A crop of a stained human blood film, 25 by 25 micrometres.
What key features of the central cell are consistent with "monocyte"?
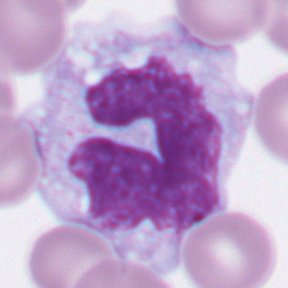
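Taking the chromatin to begin with, it stains deep purple and has a mottled texture. Next comes the cytoplasm, pale greyish blue and forming a wide rim around the nucleus. Last on the list, fine pinkish-red granules lie sparsely scattered through that cytoplasm. The cell is a monocyte.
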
